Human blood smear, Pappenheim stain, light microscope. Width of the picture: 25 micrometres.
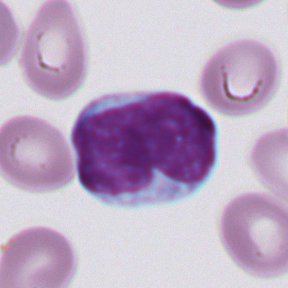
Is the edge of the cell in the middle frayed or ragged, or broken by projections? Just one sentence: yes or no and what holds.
No, this cell's edge is smooth, without blebs, tags or ragged parts.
